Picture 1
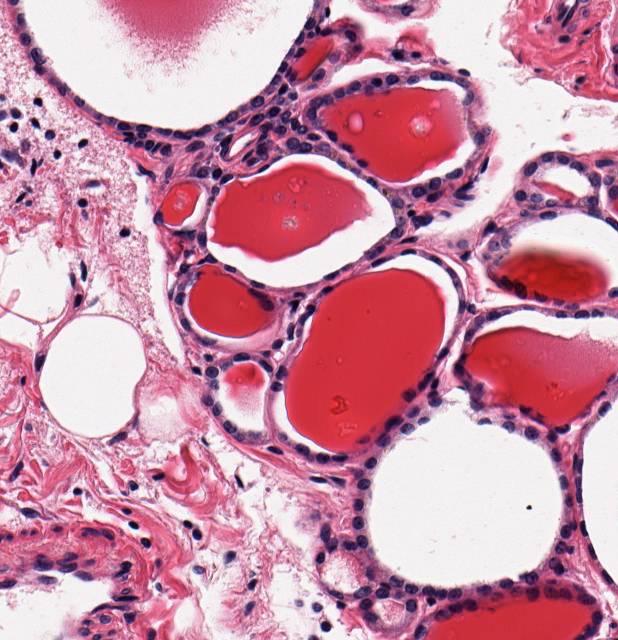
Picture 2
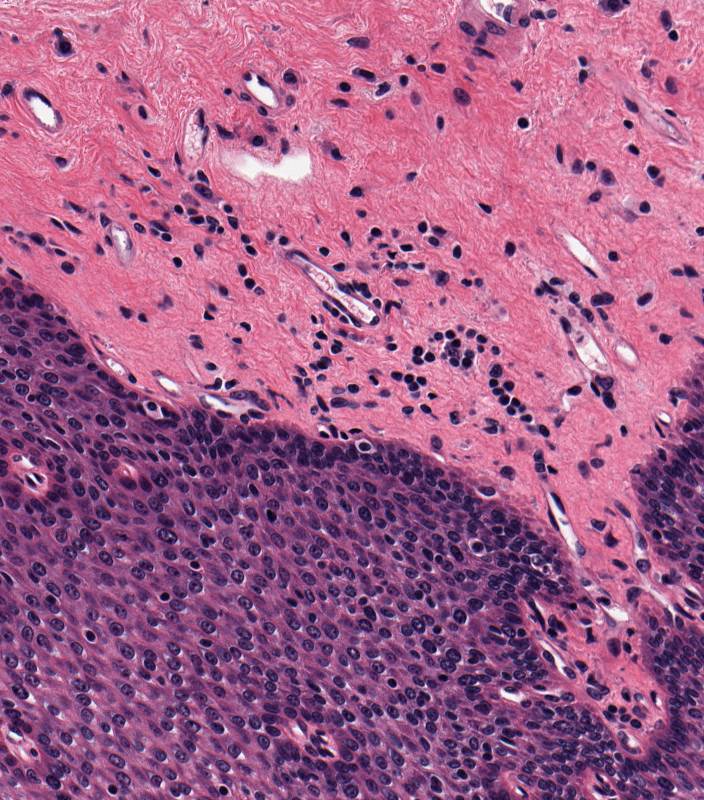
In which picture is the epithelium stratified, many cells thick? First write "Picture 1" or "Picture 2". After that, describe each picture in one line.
Picture 2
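Picture 1: Each follicle is lined by a single layer of low cuboidal to flattened cells.
Picture 2: The epithelium is stratified, with many layers of closely packed cells with oval nuclei.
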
